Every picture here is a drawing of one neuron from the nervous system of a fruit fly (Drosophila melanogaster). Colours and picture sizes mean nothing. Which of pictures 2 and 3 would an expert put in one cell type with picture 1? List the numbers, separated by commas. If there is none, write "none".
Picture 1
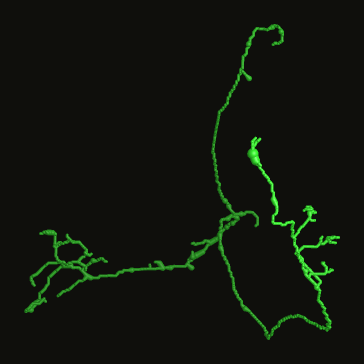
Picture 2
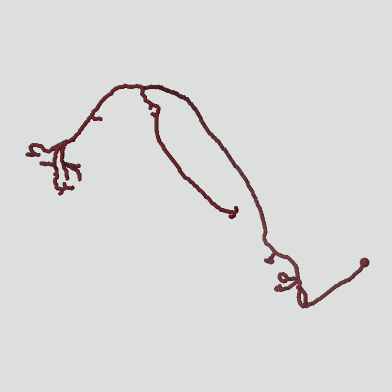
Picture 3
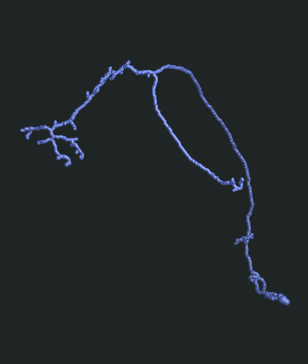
2, 3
